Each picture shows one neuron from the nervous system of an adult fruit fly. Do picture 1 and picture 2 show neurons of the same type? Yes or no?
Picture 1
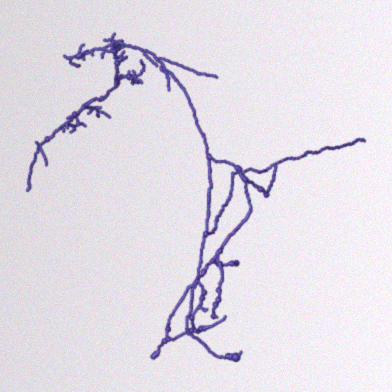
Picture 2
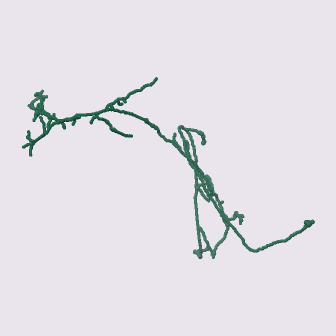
yes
